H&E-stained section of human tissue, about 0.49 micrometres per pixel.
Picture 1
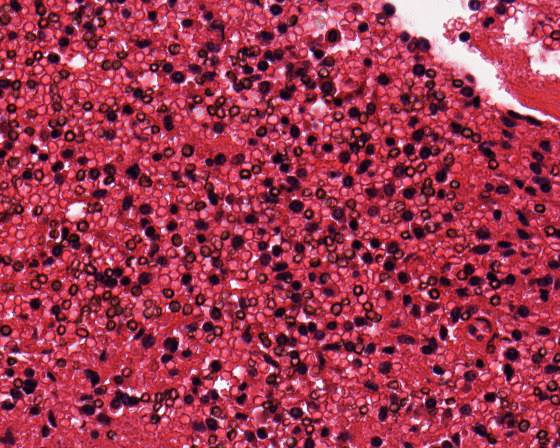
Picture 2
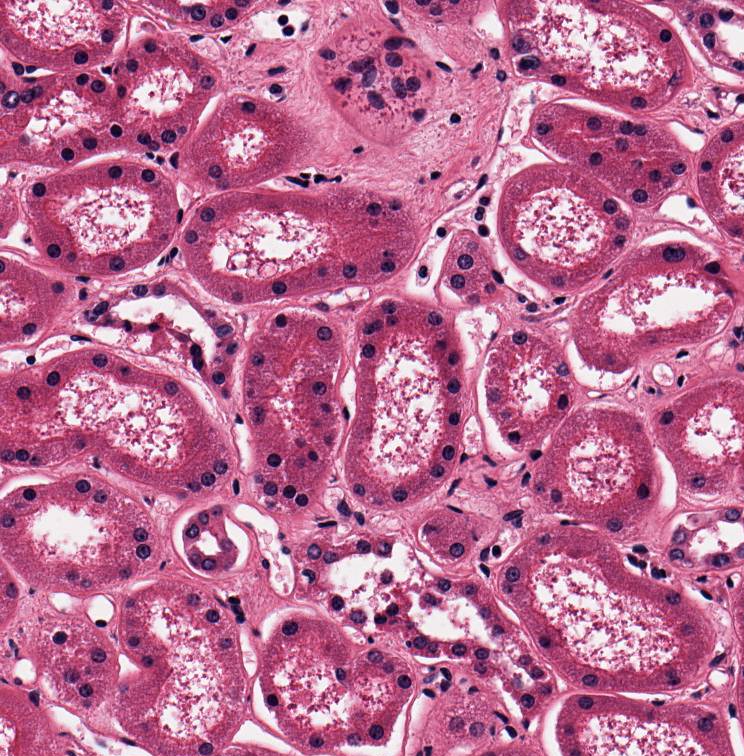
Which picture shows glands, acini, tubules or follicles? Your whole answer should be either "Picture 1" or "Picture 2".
Picture 2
